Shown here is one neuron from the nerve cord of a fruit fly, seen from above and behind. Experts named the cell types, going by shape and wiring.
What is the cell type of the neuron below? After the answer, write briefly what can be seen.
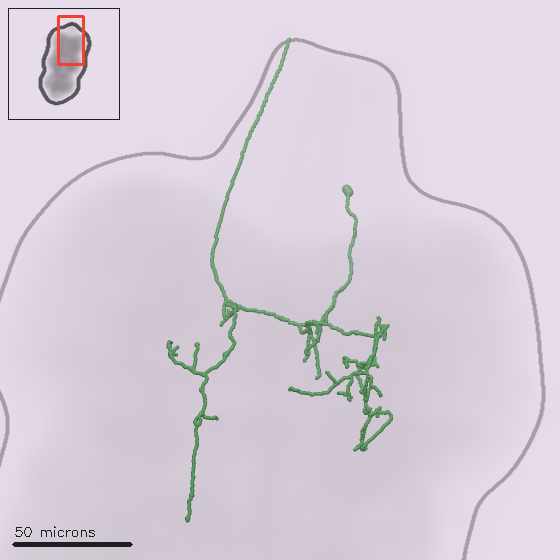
Its cell type is AN07B097. This is an ascending neuron. By the scale bar it is about 200 microns tall in this view. In this view it is taller than it is wide.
